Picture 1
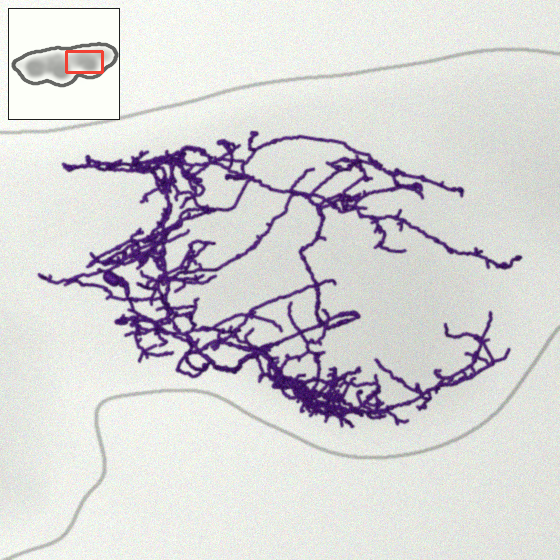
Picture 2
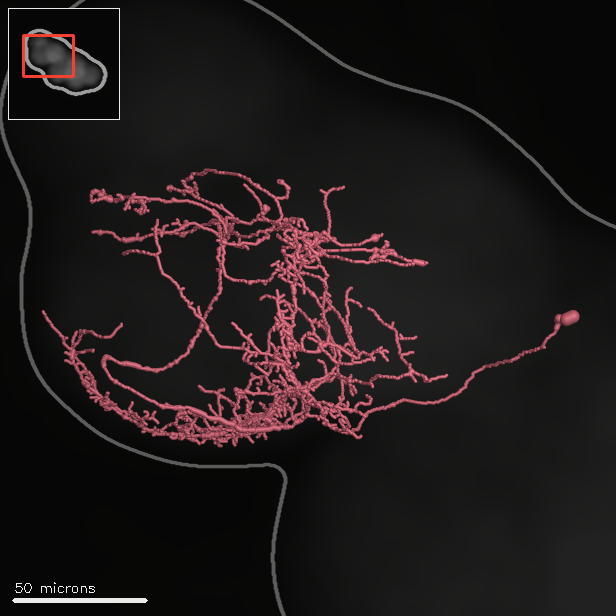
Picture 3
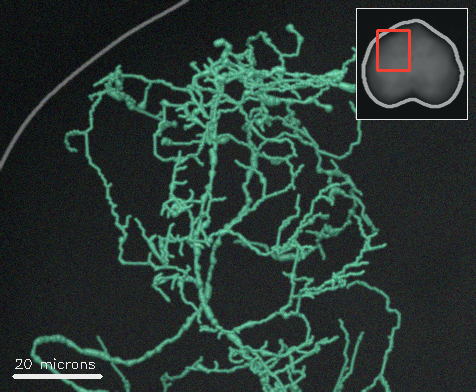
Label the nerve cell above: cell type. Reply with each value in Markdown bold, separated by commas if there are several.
**IN23B058**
